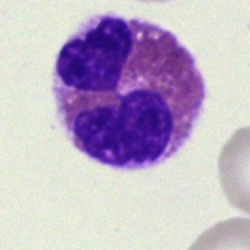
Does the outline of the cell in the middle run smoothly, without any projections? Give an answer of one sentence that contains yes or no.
Yes, the cell is bounded by a smooth edge without blebs or tags.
